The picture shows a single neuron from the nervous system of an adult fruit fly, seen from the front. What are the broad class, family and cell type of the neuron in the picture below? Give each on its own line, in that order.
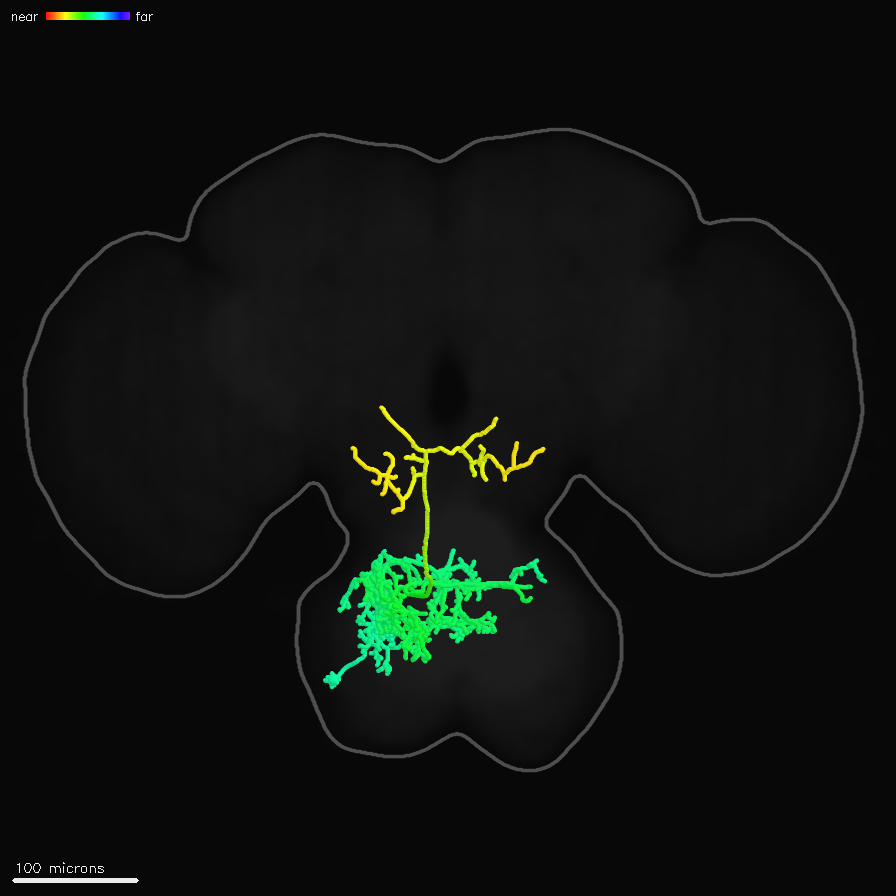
ascending neuron
hemilineage 03A
AN03A002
